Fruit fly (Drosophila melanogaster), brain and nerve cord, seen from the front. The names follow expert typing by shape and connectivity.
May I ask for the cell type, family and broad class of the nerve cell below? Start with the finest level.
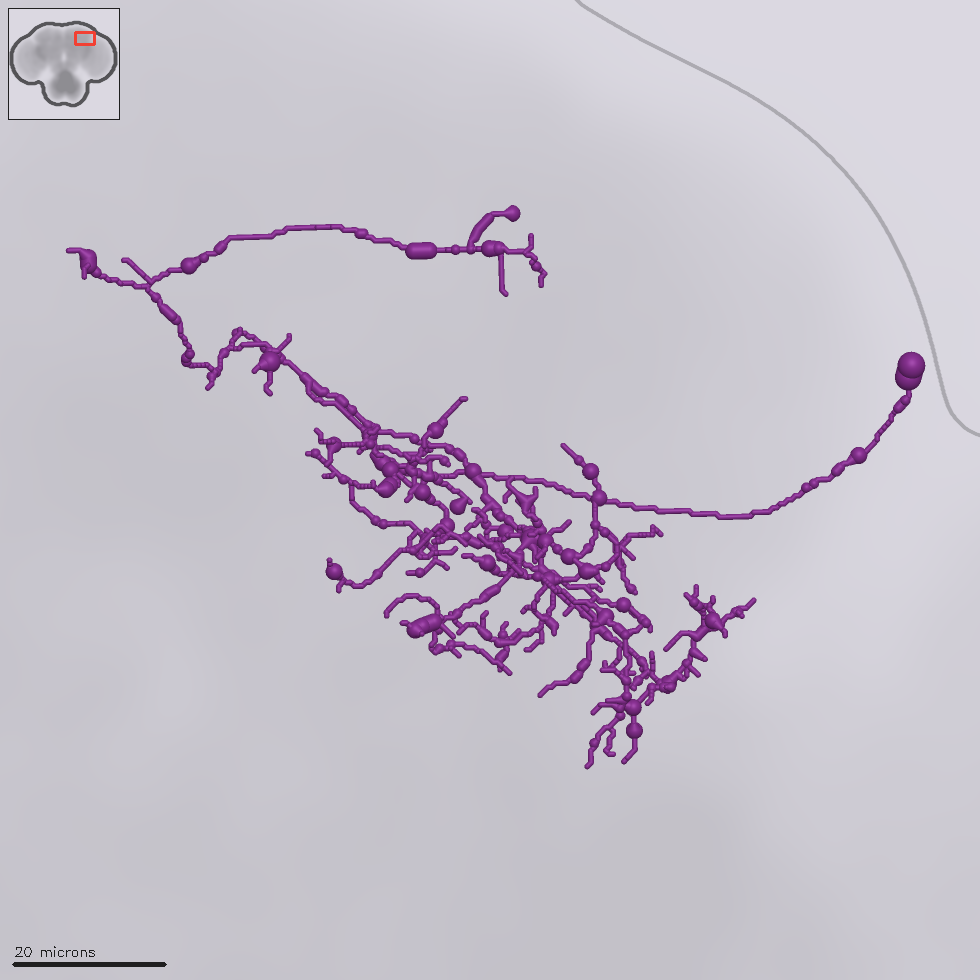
CB3045; hemilineage SLPp&v1_posterior; central-brain intrinsic neuron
